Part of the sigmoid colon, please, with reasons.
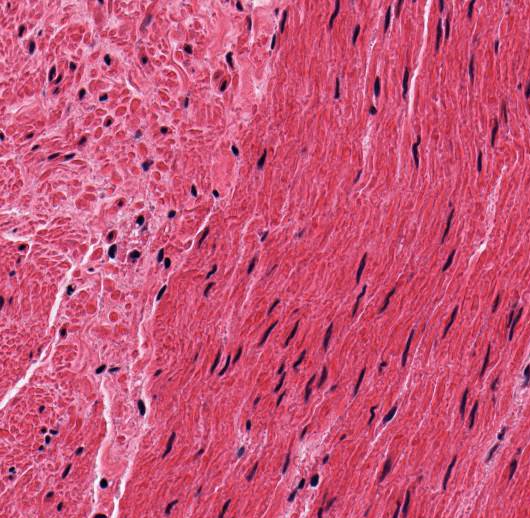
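Smooth muscle, cut lengthwise and across. Lengthwise fibres: elongated, dark blue nuclei lying singly along them. Upper left, cross-cut fibres: small polygonal pink profiles, round nuclei mostly central.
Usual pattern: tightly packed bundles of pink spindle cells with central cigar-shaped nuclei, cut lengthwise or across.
Bundles separated only by thin, pale connective tissue strands.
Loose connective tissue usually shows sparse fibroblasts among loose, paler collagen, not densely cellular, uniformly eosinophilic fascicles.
No fat cells in the field.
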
